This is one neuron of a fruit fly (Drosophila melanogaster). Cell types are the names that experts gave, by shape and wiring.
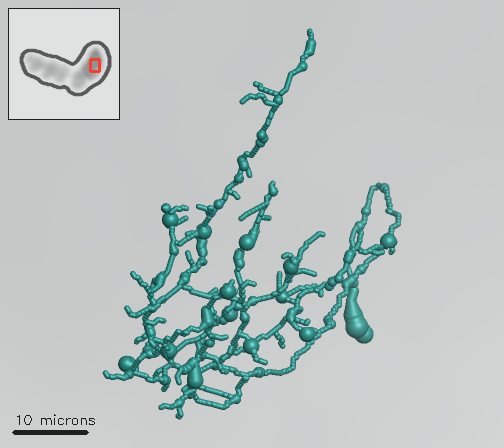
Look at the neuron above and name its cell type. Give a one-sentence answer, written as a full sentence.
The cell type name for this neuron is Cm15.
